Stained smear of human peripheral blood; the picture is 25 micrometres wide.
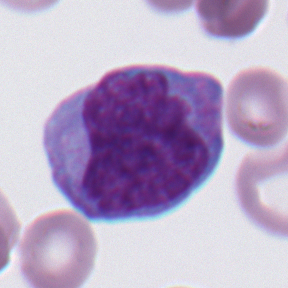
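Atypical promyelocyte in a stained smear of peripheral blood, measuring about 17 by 13 micrometres. Its nucleus has a folded, lobulated outline with several indentations and lies toward the right, leaving a wider band of cytoplasm on the left. The cytoplasm is pale grey-blue, and no distinct granules are seen in it.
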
